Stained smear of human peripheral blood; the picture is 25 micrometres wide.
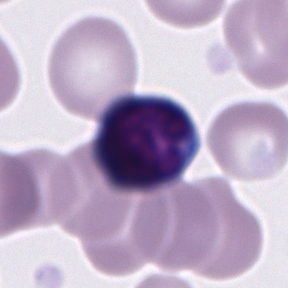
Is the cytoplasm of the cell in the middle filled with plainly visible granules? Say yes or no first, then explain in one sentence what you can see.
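No. No distinct granules are seen in the cytoplasm.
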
